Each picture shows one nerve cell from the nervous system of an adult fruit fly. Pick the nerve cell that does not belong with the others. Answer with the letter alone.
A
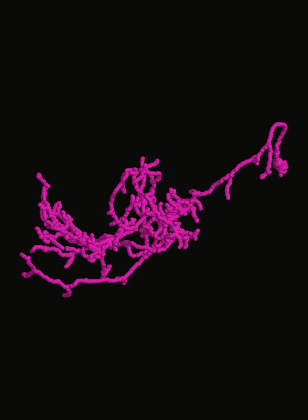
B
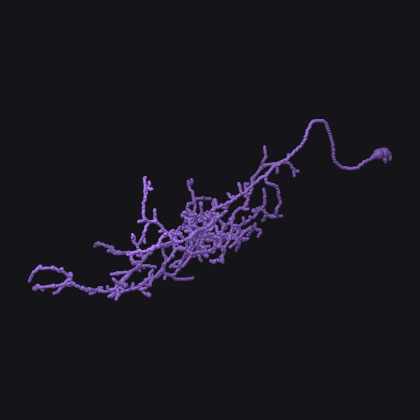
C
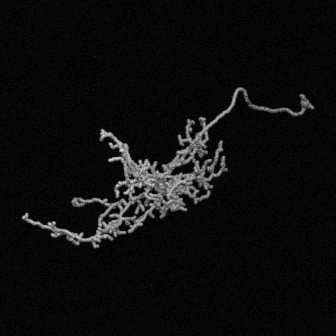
A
